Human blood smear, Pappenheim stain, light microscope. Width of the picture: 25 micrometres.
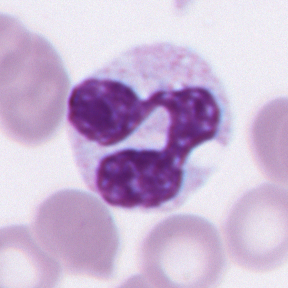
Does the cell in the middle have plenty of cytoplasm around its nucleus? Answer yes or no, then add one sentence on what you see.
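Yes. The cytoplasm is plentiful and pale pinkish-lilac.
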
